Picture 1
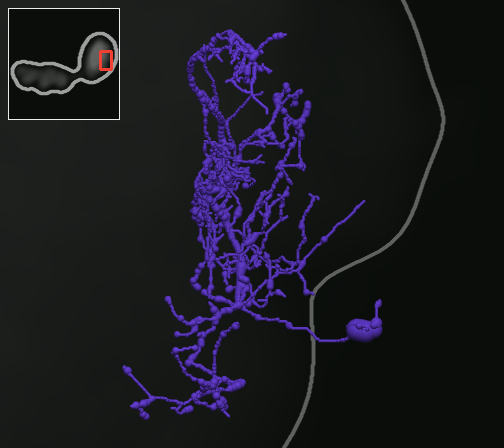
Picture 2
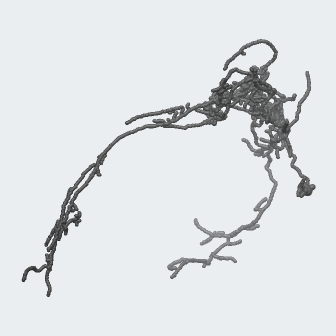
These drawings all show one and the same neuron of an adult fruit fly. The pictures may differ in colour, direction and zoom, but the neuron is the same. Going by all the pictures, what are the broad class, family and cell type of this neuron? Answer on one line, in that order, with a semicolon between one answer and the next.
central-brain intrinsic neuron; hemilineage ALv2; vLN26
